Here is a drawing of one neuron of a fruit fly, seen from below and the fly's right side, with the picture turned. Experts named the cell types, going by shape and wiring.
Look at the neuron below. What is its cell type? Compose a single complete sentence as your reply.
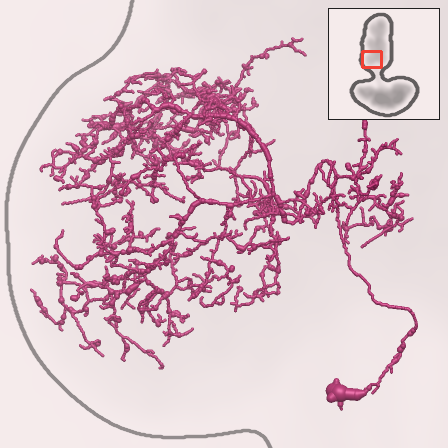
Classified by cell type, this neuron is IN09B005.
